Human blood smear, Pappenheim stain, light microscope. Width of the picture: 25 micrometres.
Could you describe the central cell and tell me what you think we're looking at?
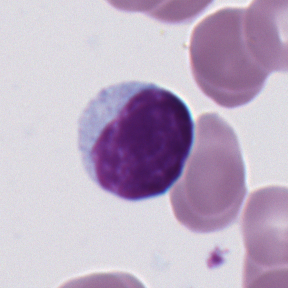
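A smooth, round outline bounds the cell. Its nucleus lies off-centre toward the lower right and, along its right side, reaches the cell margin. No vacuoles are present in the cytoplasm. The cell is a typical lymphocyte.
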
